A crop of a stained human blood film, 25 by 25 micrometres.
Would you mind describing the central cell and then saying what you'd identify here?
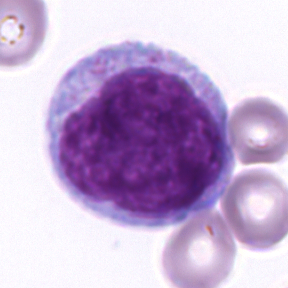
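Look first at the nucleus: it sits off-centre, shifted toward the lower right of the cell, and the cytoplasm forms its widest band along the upper left side. The chromatin is fine and stippled, not coarsely clumped, and the cytoplasm shows no vacuoles. The cell is about 17 micrometres across, the nucleus about 14 micrometres, and the nucleus takes up about 70% of the cell's area. This is a promyelocyte.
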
